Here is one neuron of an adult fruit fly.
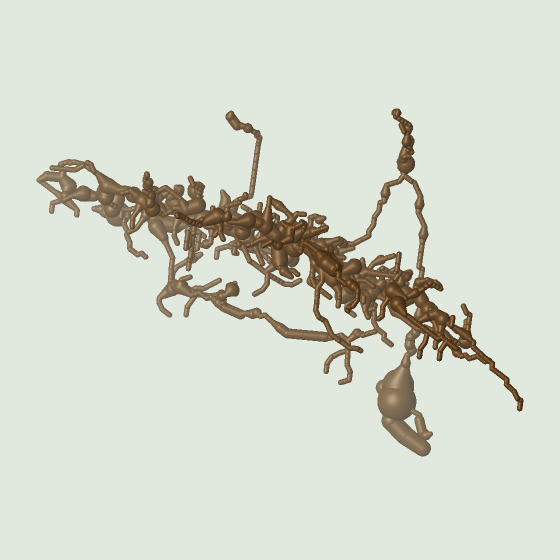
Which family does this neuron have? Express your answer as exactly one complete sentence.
This neuron falls within the family Dm.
